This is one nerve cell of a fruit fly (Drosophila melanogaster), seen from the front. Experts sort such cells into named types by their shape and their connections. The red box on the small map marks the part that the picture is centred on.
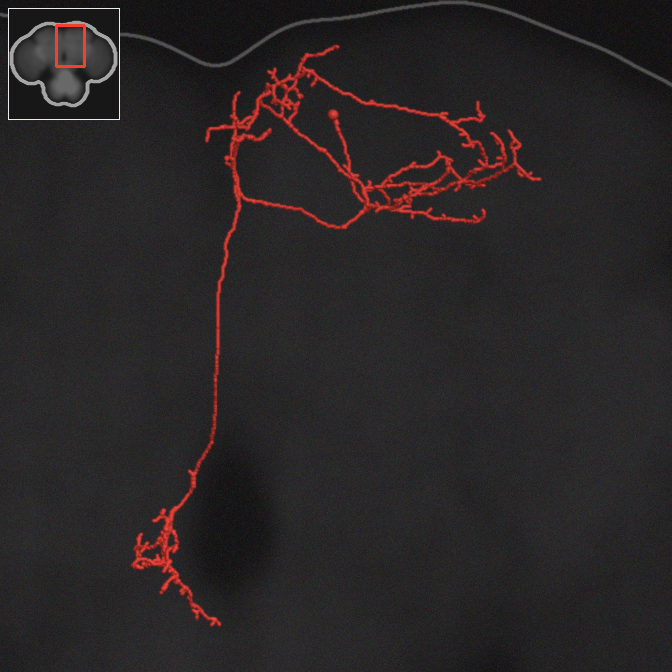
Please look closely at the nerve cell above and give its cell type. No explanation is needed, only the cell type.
SCL002m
